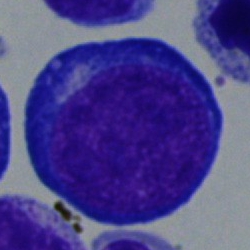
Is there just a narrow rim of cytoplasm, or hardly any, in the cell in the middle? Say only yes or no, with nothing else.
Yes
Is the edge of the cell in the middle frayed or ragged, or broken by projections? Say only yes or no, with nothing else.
No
